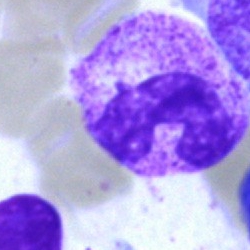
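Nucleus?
Deeply indented by a downward-opening notch; lies in the lower part of the cell.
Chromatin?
Dense, dark purple.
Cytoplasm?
Filled with many fine purple granules.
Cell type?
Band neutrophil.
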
